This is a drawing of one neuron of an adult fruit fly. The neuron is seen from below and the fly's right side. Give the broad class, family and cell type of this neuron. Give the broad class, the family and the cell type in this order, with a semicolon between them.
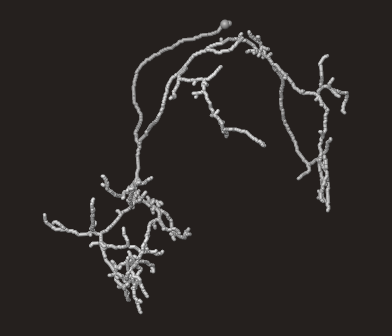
central-brain intrinsic neuron; hemilineage SMPpd1; SMP358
